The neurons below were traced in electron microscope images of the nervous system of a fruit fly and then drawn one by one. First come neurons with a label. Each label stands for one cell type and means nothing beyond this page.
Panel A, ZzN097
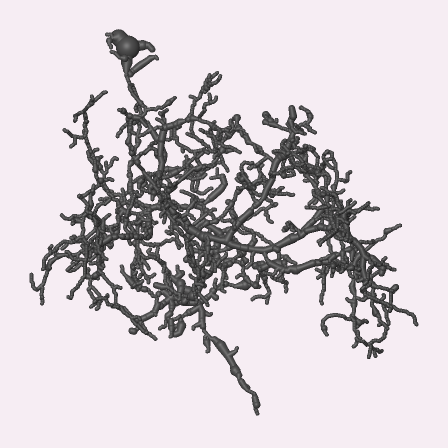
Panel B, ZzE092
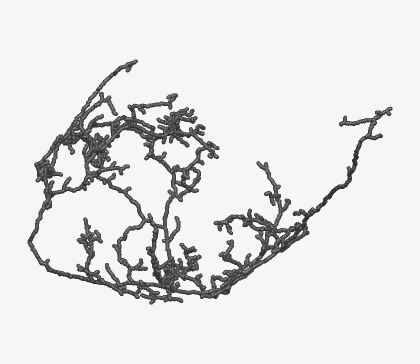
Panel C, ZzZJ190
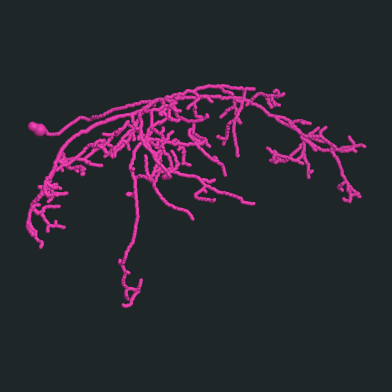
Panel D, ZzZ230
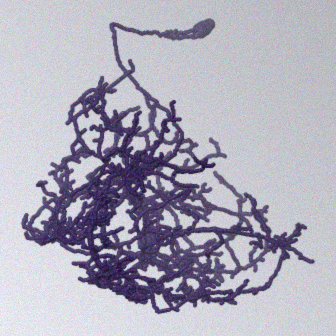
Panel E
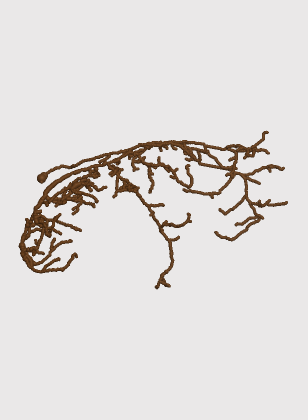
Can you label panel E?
ZzZJ190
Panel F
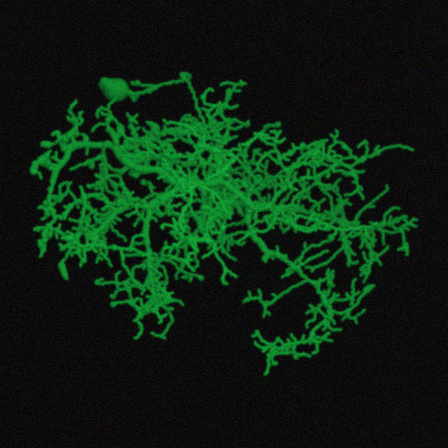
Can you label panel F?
ZzN097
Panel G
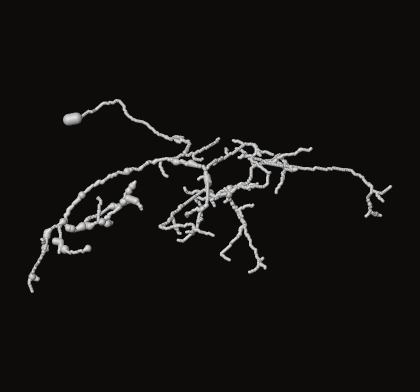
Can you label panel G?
ZzZJ190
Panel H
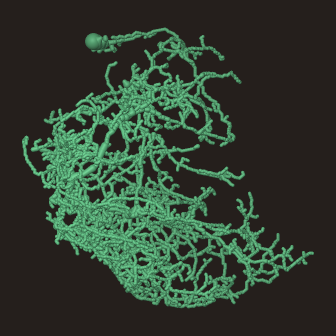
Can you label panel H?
ZzZ230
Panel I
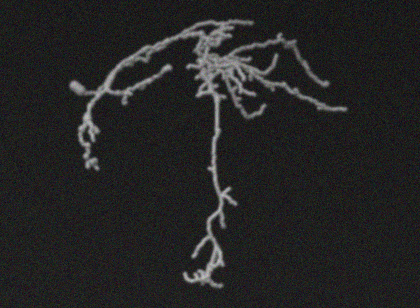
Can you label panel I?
ZzZJ190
